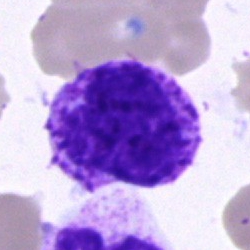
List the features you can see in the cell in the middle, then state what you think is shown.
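So, this one is roughly round in outline. The nucleus stains deep purple, with darker clumped areas. Coarse dark purple granules are scattered over the cell, and you see them most distinctly along its edge. No clear vacuoles, though. It's a basophil.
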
